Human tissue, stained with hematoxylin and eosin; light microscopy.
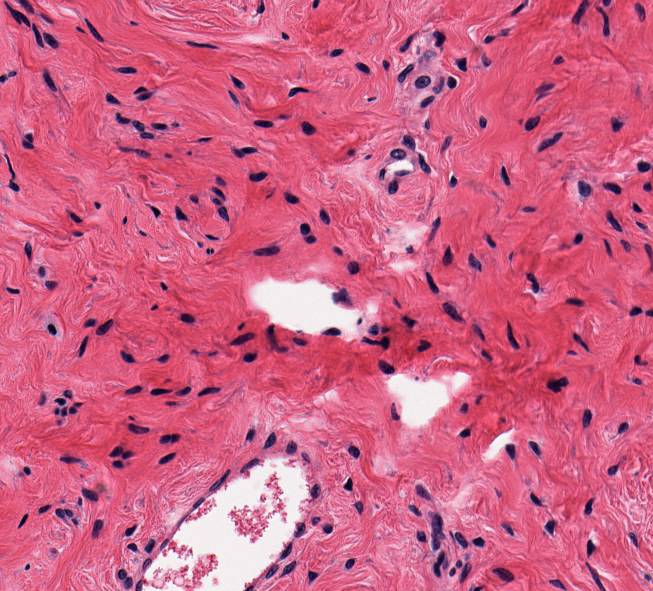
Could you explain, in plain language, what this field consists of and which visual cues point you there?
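Dense connective tissue makes up this field. Its collagen bundles are dense, pink and wavy, running in many different directions, and there is no epithelium anywhere.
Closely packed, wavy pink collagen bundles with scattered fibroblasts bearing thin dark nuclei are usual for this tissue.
The nuclei are small, dark and elongated to oval, and they are sparsely scattered with wide stretches of collagen between them, which sets it apart from smooth muscle.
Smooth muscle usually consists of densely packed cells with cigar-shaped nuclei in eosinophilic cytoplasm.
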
